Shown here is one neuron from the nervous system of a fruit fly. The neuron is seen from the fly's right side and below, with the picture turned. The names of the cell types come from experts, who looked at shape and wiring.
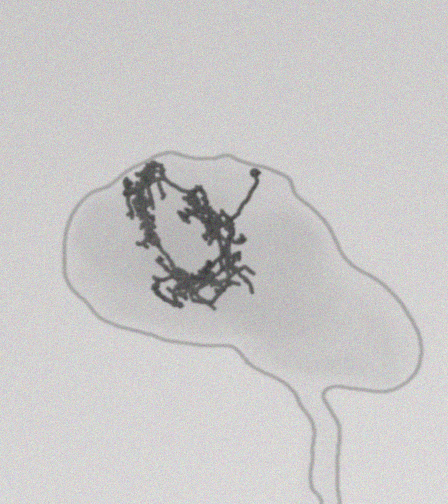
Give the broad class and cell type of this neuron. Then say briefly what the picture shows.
This is a central-brain intrinsic neuron. Its cell type is SMP164. In this view it is about as wide as it is tall.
